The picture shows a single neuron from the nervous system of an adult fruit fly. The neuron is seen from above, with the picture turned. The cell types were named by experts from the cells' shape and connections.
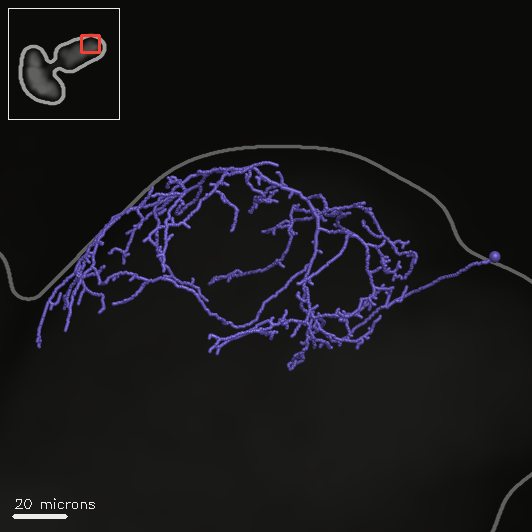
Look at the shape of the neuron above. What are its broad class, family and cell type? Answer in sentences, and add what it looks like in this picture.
It is a nerve-cord intrinsic neuron. Its family is hemilineage 04B. The cell type is IN04B063. It lies in the nerve cord. From left to right in the picture it spans about 180 microns. Dozens of branch ends can be seen.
